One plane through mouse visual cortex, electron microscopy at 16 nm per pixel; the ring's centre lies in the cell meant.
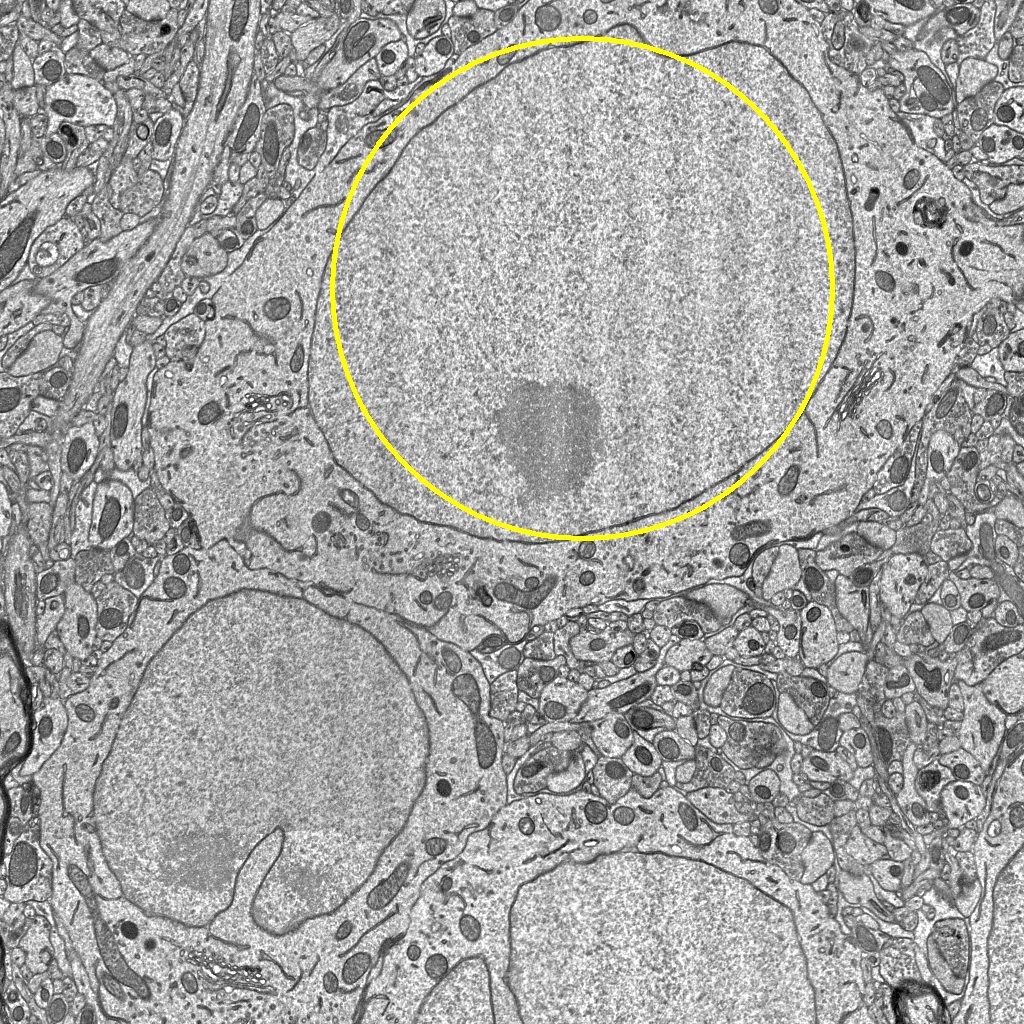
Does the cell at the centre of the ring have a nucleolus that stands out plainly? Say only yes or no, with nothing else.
Yes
